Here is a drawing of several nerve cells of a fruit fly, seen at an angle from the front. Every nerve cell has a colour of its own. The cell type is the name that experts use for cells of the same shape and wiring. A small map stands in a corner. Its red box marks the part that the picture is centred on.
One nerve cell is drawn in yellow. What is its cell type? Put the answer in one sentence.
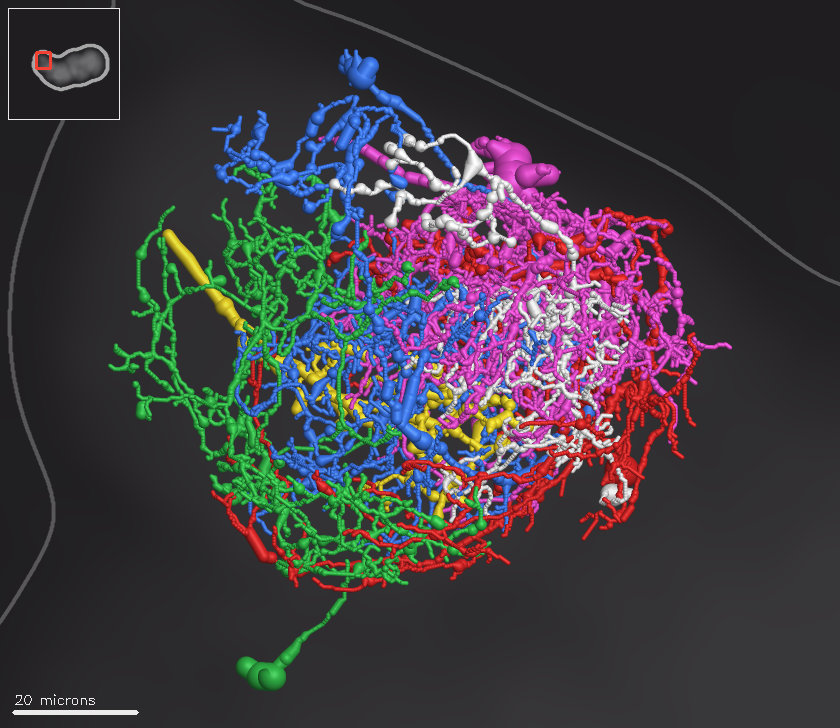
The cell type is SNxx23.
